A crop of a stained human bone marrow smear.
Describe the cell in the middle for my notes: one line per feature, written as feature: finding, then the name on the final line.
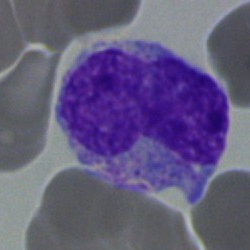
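Nucleus: look, it fills most of the cell
Indentation: broad, on the lower side of the nucleus
Granules: fine and pinkish-purple, in the cytoplasm
Projection: small and pointed, sticking out at the lower right
Name: monocyte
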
